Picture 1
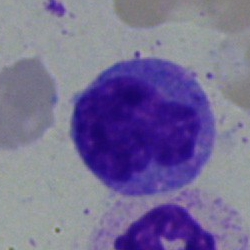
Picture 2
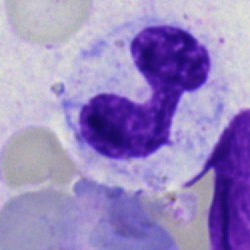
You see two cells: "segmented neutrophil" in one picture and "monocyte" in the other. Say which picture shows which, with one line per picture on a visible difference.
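Picture 1 – monocyte. The nucleus fills most of the cell.
Picture 2 – segmented neutrophil. The cytoplasm is abundant and very pale.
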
